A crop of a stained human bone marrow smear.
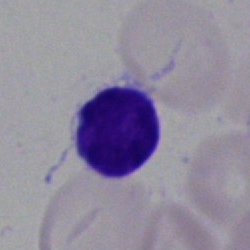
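Lymphocyte, the central cell of the smear. Chromatin dense, very dark purple throughout; I can make out no nucleoli. No distinct rim of cytoplasm around the nucleus, it seems, though a thin, wavy, pale blue strand runs out from the lower left edge.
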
